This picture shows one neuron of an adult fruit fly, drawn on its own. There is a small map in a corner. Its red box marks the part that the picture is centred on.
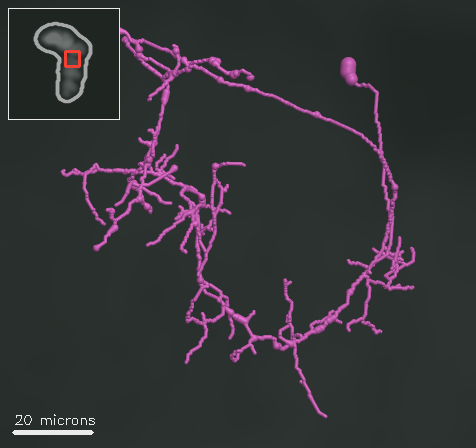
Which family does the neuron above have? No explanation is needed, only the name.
hemilineage 01A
